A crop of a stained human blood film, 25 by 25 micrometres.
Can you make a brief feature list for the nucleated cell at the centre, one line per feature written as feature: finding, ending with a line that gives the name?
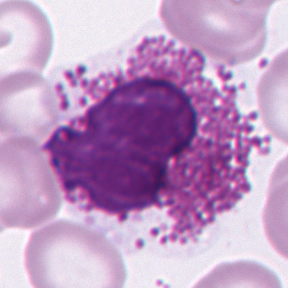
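Nucleus: one unsegmented mass, irregular and notched in outline
Position: off-centre, toward the left side of the cell
Chromatin: dark purple, dense-looking
Cytoplasm: pale, almost colourless between the granules
Name: eosinophil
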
